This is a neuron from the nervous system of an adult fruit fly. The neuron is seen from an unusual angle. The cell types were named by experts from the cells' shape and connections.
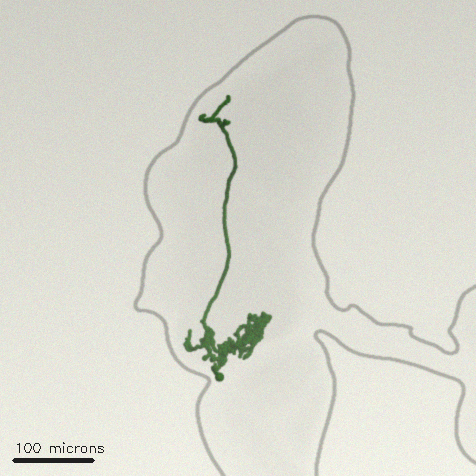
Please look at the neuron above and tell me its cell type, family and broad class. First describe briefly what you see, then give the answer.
It is in the brain and does not reach the nerve cord. Its cell body lies at the bottom of the picture. By the scale bar it is about 350 microns tall in this view. Its cell type is CB0747. Its family is hemilineage VLPl&p1_lateral. It is a central-brain intrinsic neuron.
